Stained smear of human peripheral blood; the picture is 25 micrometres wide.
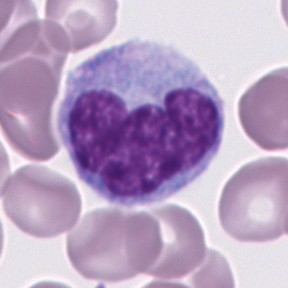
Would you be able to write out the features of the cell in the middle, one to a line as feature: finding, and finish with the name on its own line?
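Nucleus: indented at upper edge, heart-shaped
Nuclear size: about 13 by 10 micrometres
Nuclear share: about 60% of cell area
Nuclear position: toward bottom of cell
Cell size: about 14 micrometres across
Cytoplasm: pale greyish blue
Cytoplasm distribution: widest band above nucleus
Granules: fine dusting of tiny pinkish-purple specks
Name: monocyte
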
